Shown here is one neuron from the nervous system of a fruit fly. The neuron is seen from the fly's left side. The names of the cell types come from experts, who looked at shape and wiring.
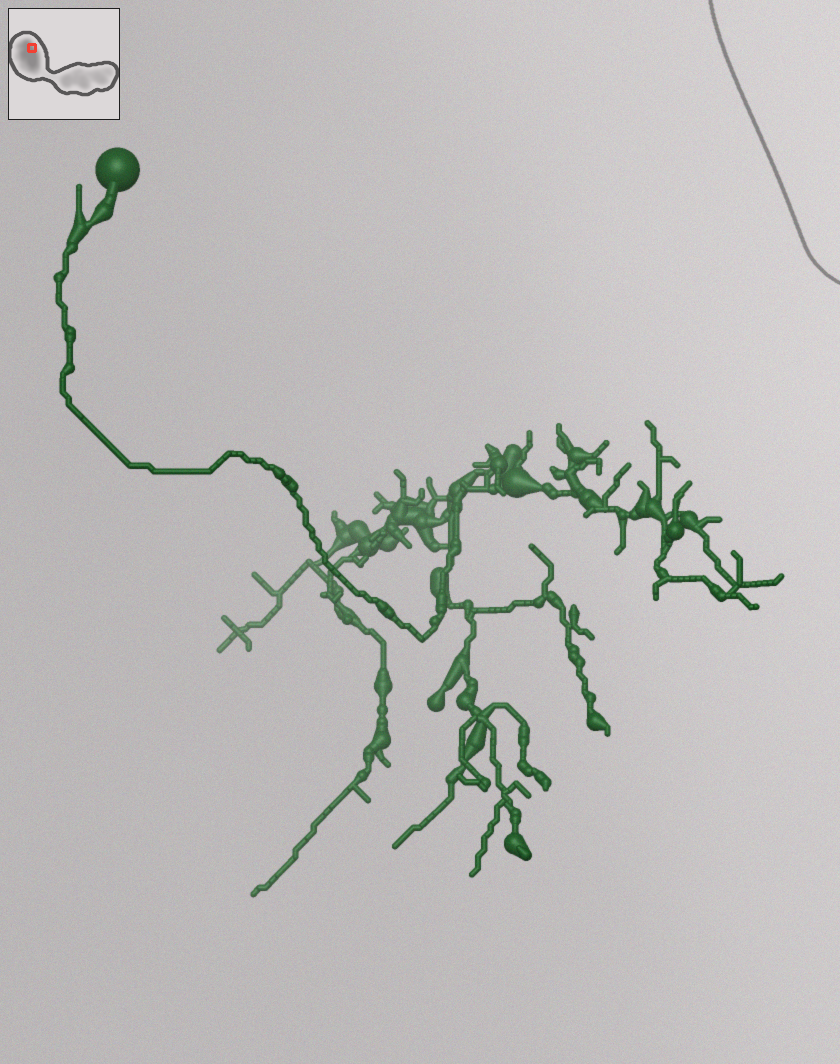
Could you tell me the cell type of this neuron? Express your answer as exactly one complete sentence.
Included in the cell type Dm-DRA1 is this neuron.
